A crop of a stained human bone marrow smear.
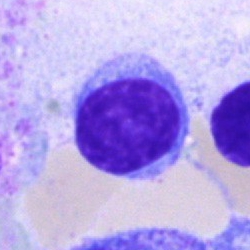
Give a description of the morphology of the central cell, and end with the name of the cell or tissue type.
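Look first at the nucleus: it fills most of the cell. Its chromatin stains dark purple and appears dense. Now the cytoplasm, which is pale blue; notice that its rim is widest above the nucleus. What you have here is a lymphocyte.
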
